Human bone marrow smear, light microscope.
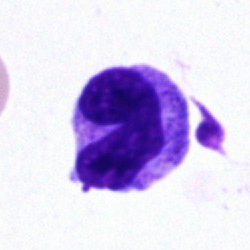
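Band neutrophil, central cell. Nucleus deeply indented from the left, curved and folded. Chromatin dark purple, fairly dense, with slightly paler streaks. Moderate rim of pale lilac-blue cytoplasm, mostly right of the nucleus. Fine, scattered purple granules in the cytoplasm.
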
